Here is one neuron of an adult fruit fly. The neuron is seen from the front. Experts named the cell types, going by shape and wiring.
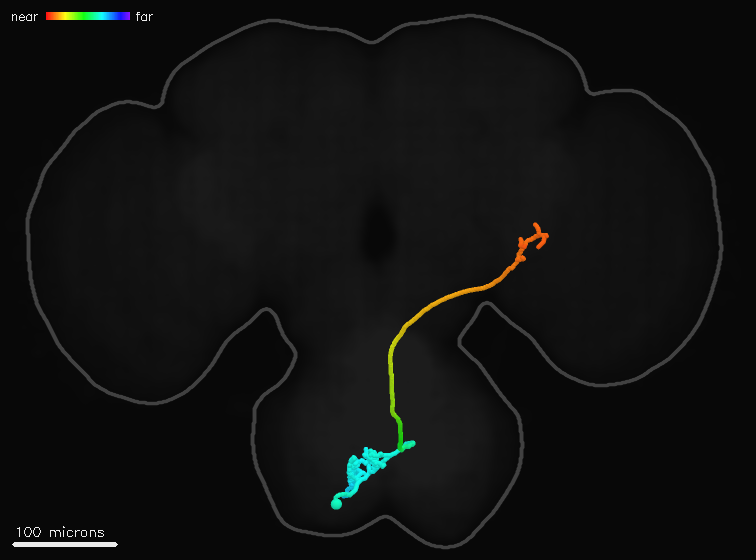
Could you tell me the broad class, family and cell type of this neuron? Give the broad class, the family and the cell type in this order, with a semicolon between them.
ascending neuron; hemilineage 10B; AN10B033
